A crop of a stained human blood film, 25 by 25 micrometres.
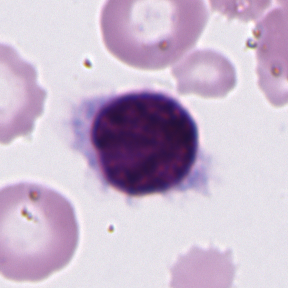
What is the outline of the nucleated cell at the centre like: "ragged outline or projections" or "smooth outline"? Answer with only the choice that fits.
Ragged outline or projections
